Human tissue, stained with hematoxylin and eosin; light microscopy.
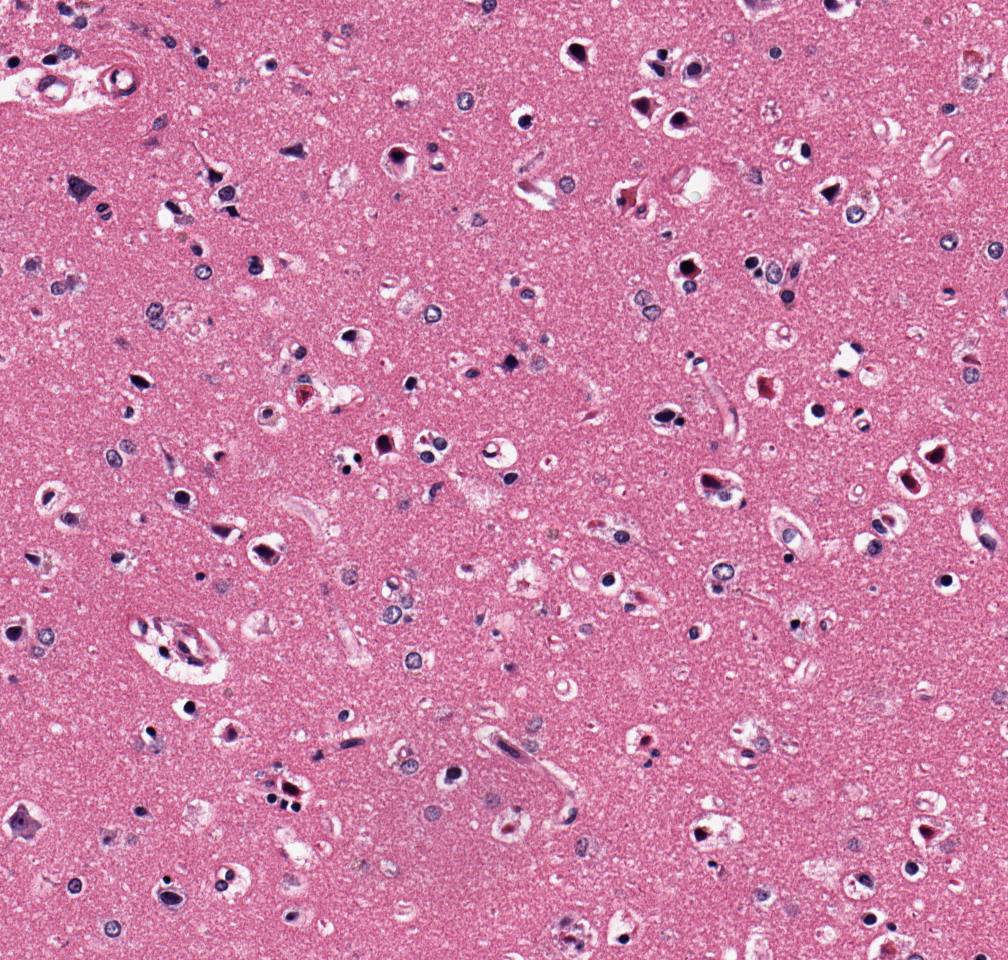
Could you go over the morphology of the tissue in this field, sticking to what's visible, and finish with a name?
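Cells lie singly, evenly scattered in a continuous pink fibrillary background without glands, tubules or epithelium. Many larger cells are shrunken and angular, with deeply eosinophilic red cytoplasm and small, dark, dense nuclei without a visible nucleolus. Small round dark nuclei lie among them. This is cerebral cortex.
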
